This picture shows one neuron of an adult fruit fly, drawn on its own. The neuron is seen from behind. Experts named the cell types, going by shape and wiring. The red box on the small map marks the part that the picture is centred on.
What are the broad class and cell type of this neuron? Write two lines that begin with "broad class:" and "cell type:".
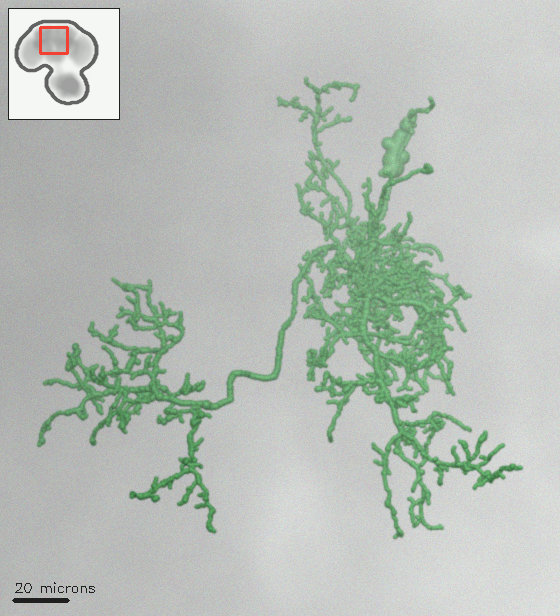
broad class: central-brain intrinsic neuron
cell type: LAL040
